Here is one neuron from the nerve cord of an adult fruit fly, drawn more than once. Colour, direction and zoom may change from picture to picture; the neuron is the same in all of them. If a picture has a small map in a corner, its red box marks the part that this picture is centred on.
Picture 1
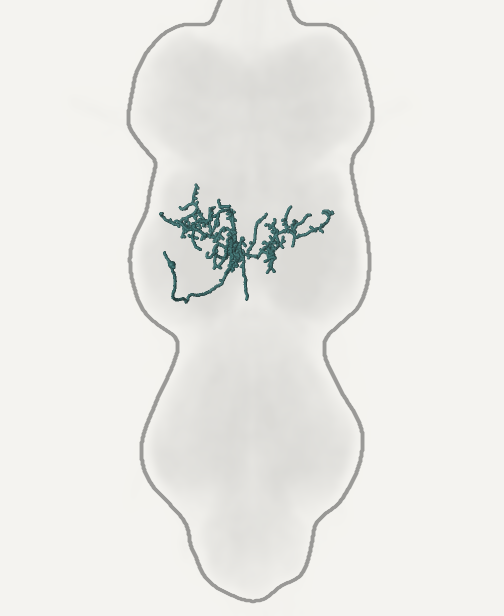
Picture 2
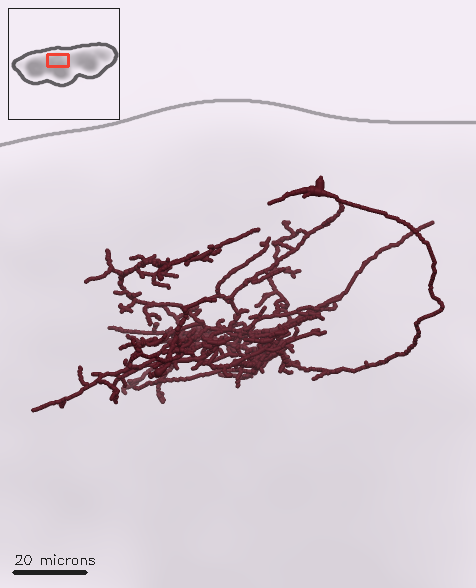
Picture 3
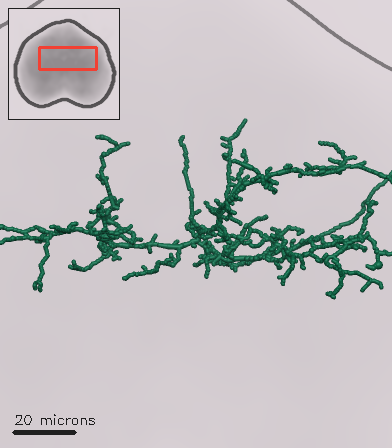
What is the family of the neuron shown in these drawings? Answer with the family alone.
hemilineage 11A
